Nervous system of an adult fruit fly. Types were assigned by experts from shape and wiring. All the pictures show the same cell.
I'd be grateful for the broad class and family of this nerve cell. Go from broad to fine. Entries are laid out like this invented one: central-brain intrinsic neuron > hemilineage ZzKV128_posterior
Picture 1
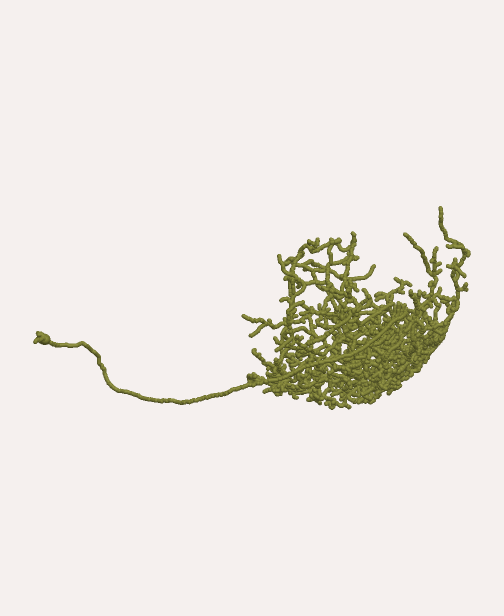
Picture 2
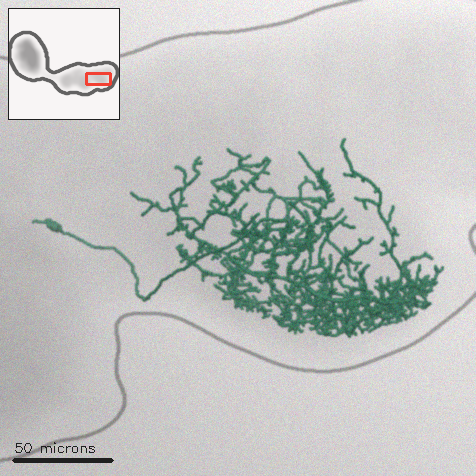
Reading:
nerve-cord intrinsic neuron > hemilineage 01A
